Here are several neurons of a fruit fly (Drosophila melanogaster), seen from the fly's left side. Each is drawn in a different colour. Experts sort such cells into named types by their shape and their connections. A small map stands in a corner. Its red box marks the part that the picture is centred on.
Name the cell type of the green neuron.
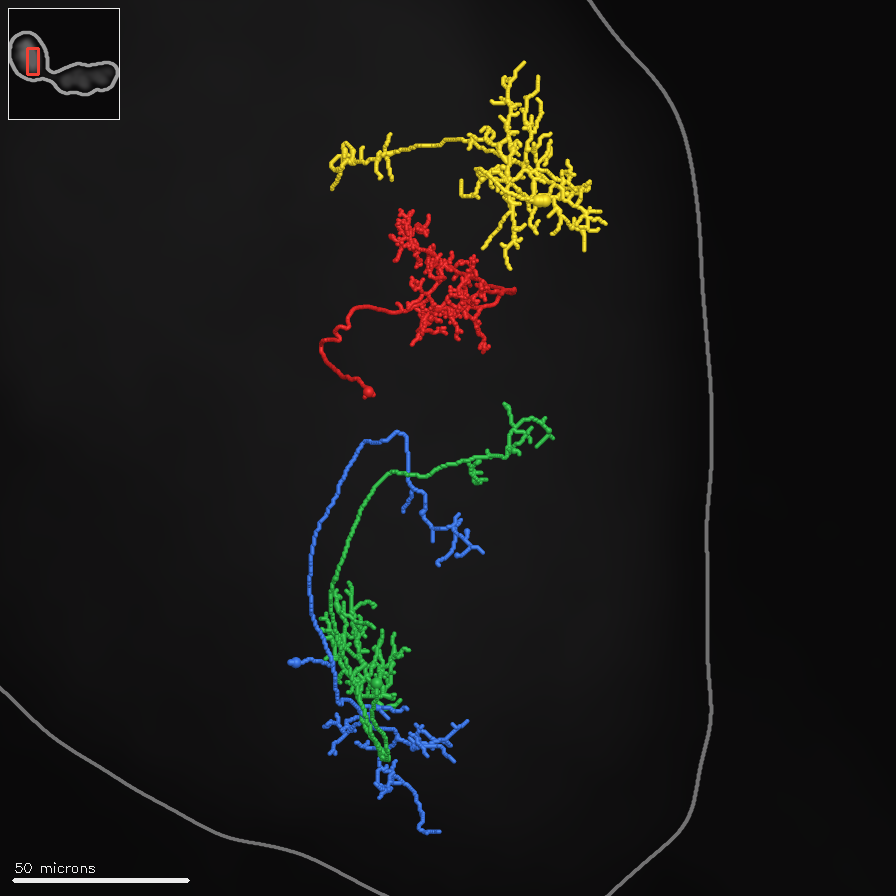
MeLo4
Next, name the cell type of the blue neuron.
MeLo3a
